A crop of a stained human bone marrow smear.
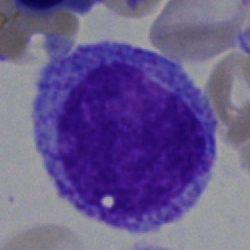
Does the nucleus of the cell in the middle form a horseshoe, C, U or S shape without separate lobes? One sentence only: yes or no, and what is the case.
No, a compact round or oval mass, not a curved band, makes up the nucleus.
